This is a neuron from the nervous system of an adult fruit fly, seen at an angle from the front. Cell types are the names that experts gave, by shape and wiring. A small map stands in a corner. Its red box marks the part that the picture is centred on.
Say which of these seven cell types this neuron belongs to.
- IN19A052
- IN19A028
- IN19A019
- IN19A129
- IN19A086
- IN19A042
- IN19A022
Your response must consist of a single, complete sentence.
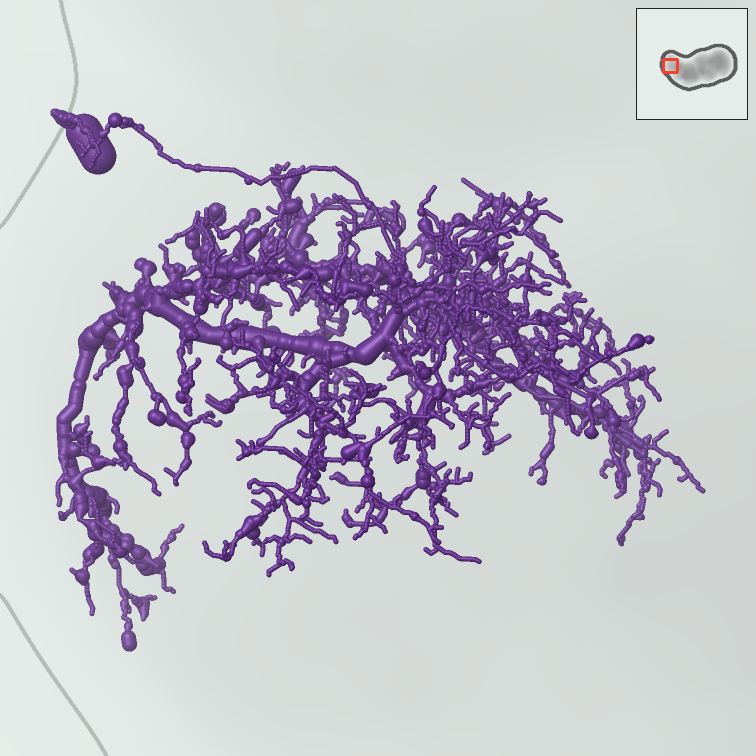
This neuron carries the cell type designation IN19A022.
